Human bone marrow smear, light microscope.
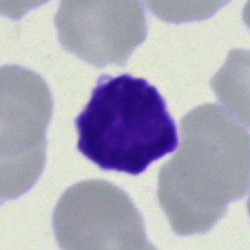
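Lymphocyte, the central cell of a stained human bone marrow smear. Outline slightly irregular and angular rather than smoothly round. Nucleus a single unlobed mass; no granules visible. Small pale lavender bulge on the upper left edge.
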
